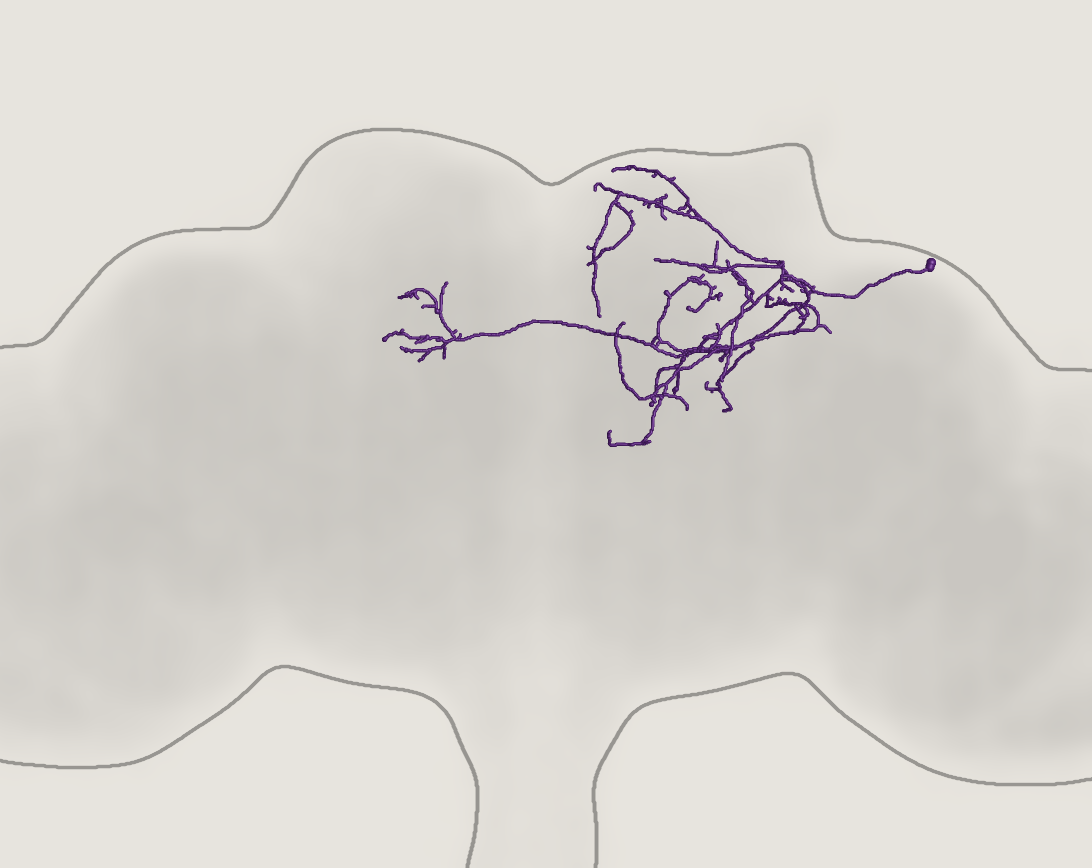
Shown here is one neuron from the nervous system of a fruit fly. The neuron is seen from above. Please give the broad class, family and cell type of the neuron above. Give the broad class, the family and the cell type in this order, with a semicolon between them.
central-brain intrinsic neuron; hemilineage AOTUv4_dorsal; CB2981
